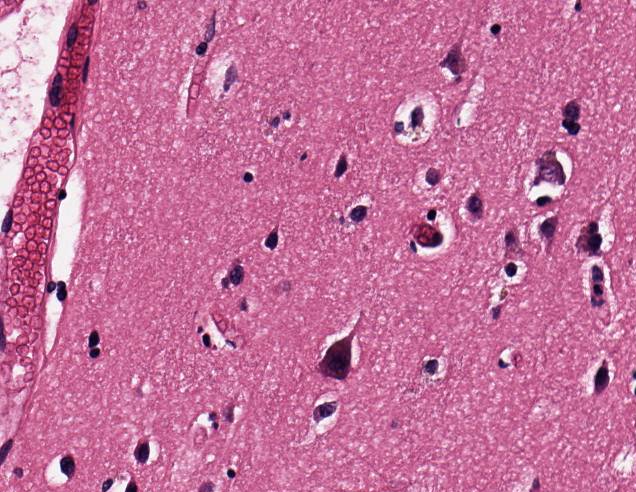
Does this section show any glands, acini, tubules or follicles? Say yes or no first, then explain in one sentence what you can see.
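No. No epithelium, glands or fat cells are present anywhere in the field.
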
